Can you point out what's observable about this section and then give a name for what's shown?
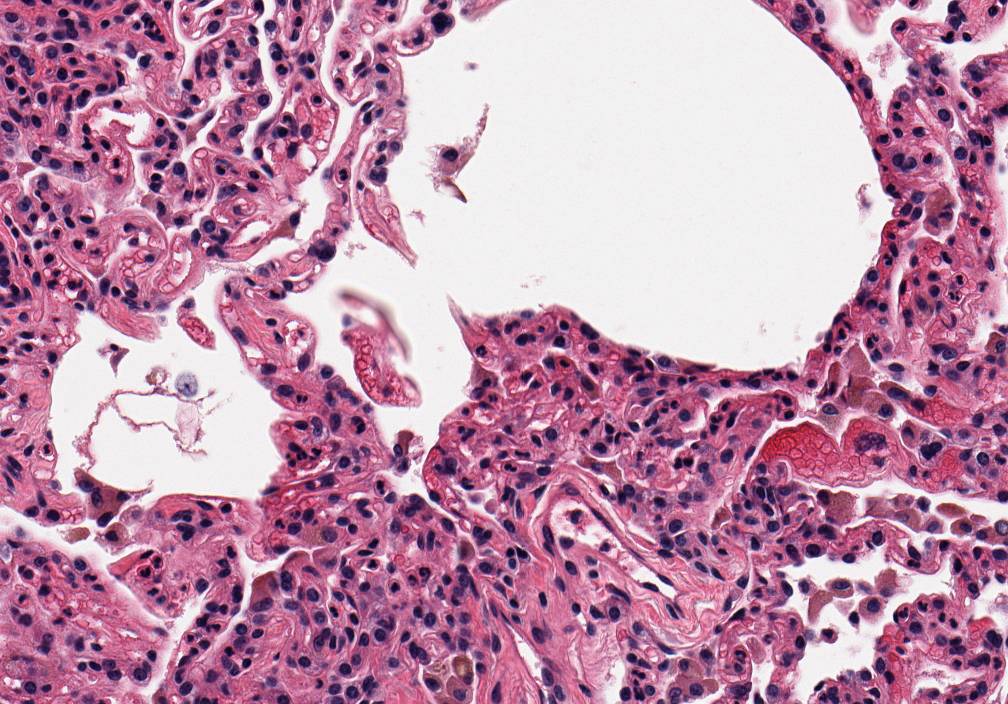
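First, a large, rounded empty space fills the upper centre and right. Second, the rest is branching tissue walls enclosing many smaller, irregular empty spaces. Third, cells with golden-brown granular cytoplasm are scattered in the walls and small spaces, mostly in the lower half. Fourth, wavy pink fibres run through thickened tissue at lower centre. This is lung.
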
